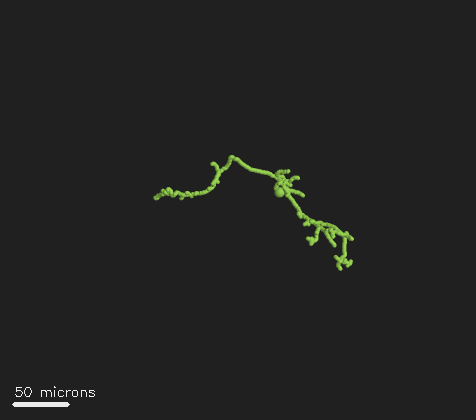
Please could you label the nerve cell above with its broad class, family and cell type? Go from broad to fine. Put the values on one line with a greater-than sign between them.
central-brain intrinsic neuron > hemilineage DM6_posterior > CB1997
